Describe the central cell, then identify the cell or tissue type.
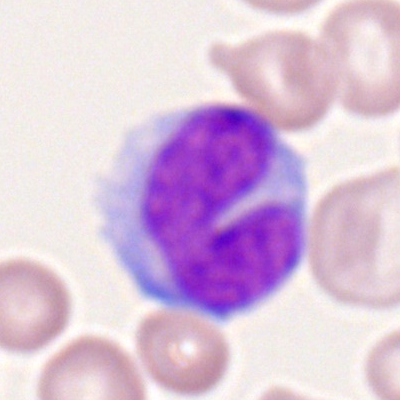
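The nucleus, I notice, is folded by a deep cleft coming in from the right side. Its chromatin seems fine and mottled rather than coarse and clumped. The widest band of cytoplasm lies to the left of the nucleus. That left edge of the cell looks ragged, almost frayed. This cell is a monocyte.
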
